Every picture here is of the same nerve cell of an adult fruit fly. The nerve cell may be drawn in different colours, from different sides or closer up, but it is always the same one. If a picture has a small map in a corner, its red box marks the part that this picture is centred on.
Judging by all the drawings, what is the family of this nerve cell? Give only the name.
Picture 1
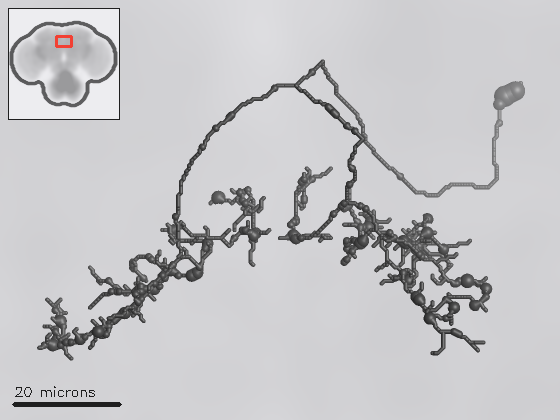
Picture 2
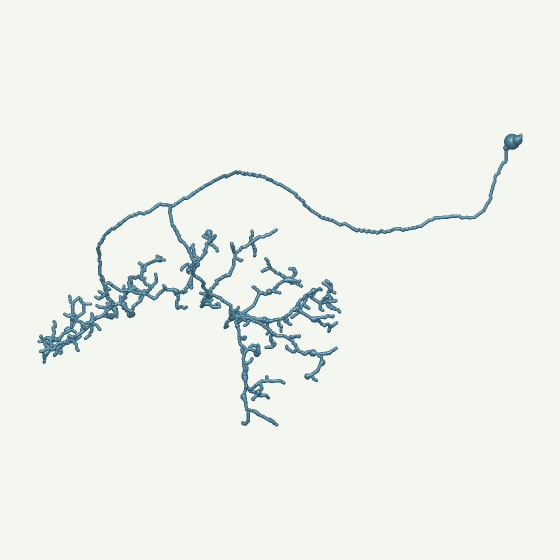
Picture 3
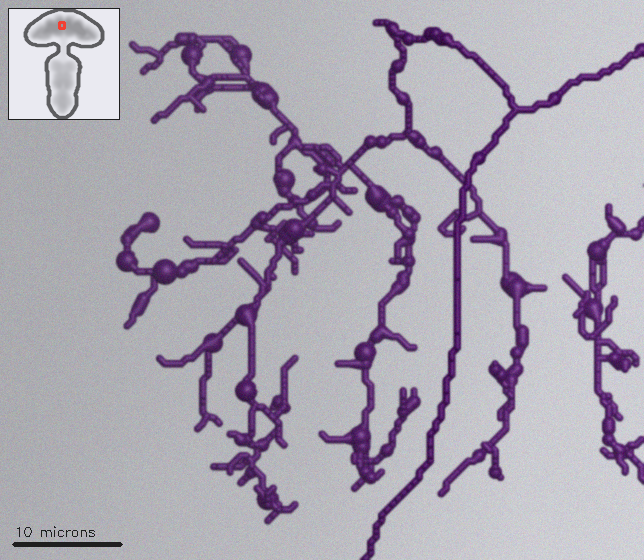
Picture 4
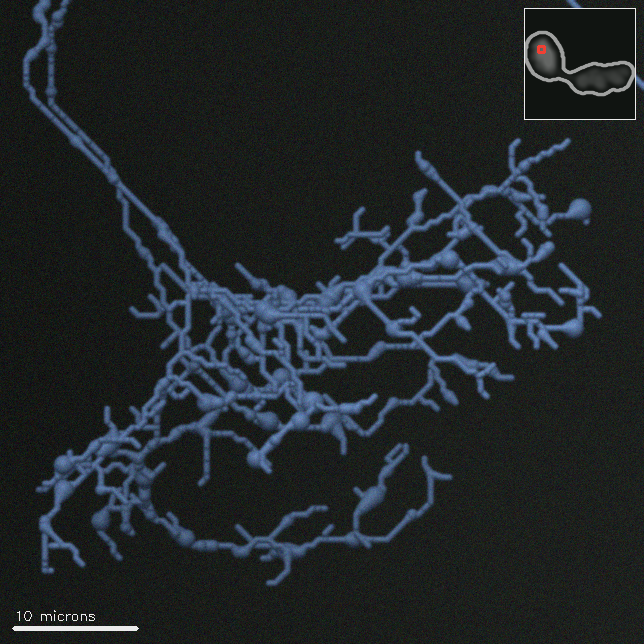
hemilineage DM6_dorso_medial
